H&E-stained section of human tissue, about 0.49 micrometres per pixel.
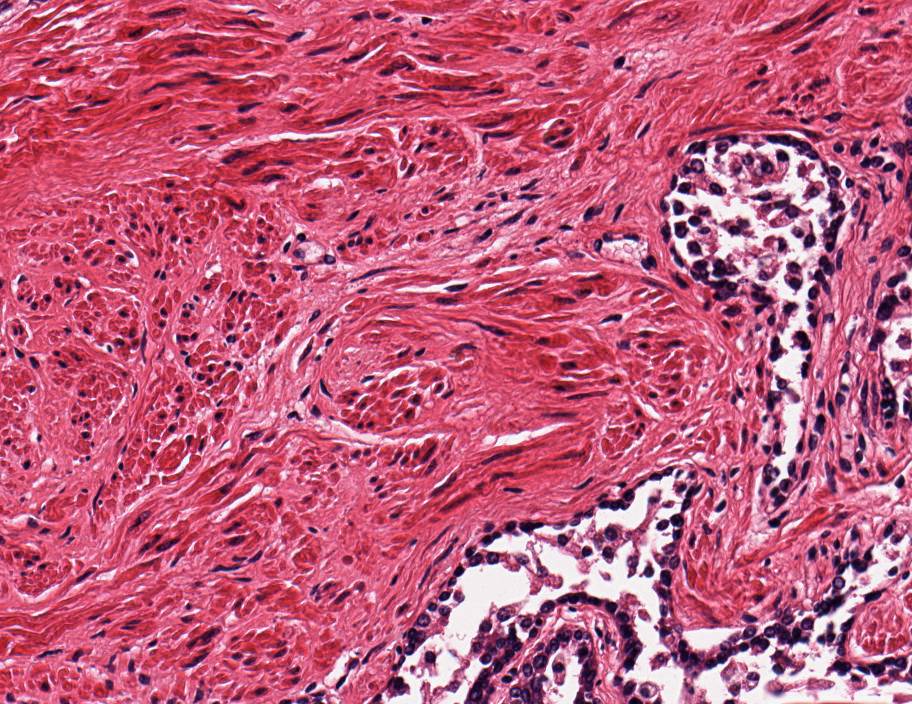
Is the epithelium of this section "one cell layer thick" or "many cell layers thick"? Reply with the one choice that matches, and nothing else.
One cell layer thick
